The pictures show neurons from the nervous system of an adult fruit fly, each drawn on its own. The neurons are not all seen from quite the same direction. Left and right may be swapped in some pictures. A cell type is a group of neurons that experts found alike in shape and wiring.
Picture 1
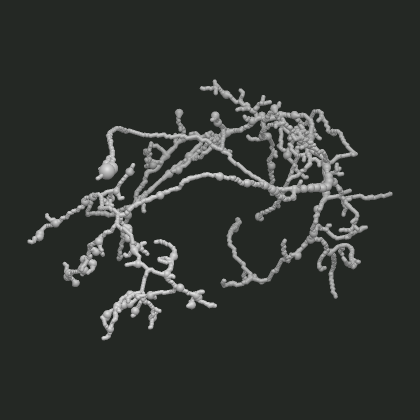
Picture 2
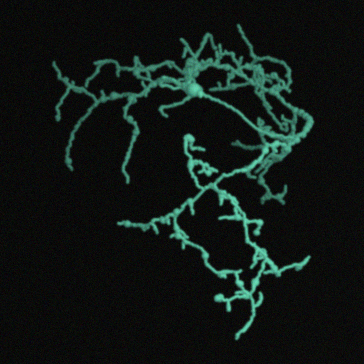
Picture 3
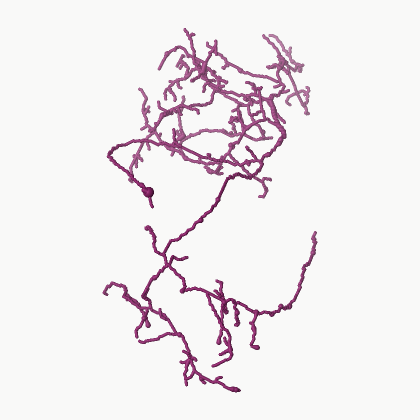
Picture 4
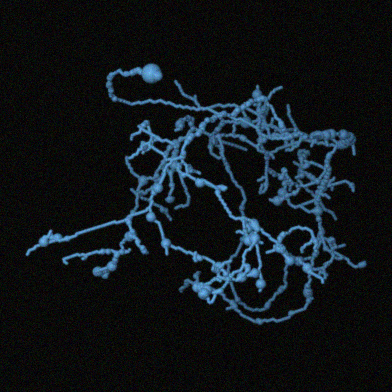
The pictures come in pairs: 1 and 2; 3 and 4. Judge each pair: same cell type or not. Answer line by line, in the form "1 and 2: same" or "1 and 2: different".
1 and 2: same
3 and 4: same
